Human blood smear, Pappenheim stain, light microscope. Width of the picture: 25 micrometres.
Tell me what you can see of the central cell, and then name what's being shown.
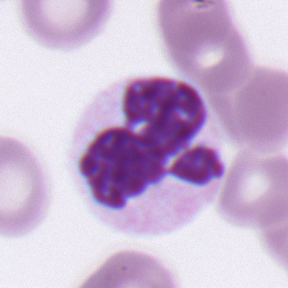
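Look first at the nucleus: it is divided into three lobes. Of those lobes, the smallest lies on the right side of the nucleus. Its chromatin is dark purple and gathered into coarse clumps. Now let your eye move out into the cytoplasm, where fine, faint pinkish granules are scattered throughout. The whole cell is about 14 micrometres across. What you are looking at is a segmented neutrophil.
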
